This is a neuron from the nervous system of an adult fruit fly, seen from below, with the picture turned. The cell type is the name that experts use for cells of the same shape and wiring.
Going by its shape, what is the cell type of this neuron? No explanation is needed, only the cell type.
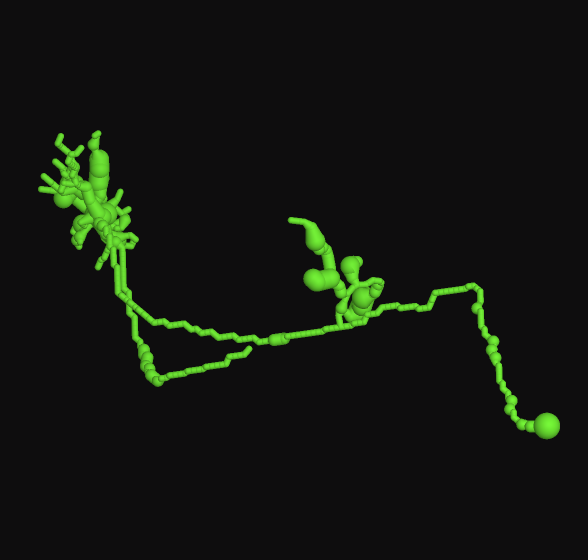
T5c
